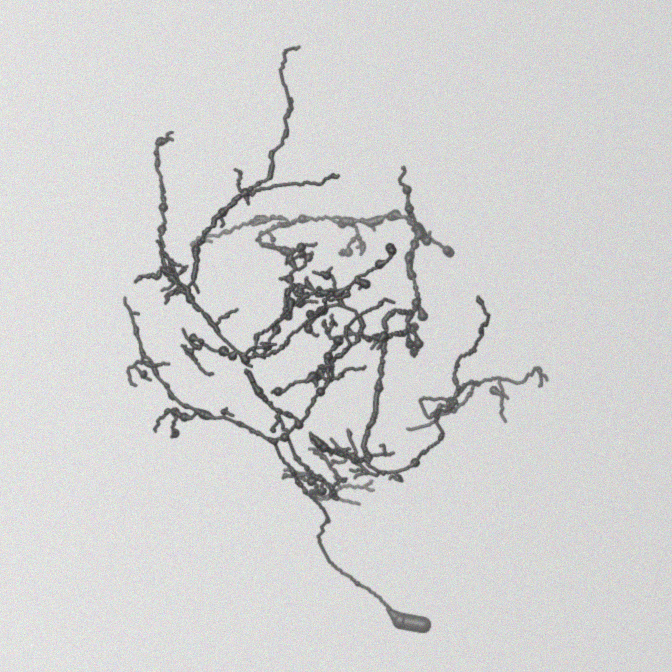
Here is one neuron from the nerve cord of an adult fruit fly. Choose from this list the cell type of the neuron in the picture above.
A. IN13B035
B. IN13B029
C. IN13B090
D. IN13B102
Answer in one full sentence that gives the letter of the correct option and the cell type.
The cell type assigned to the neuron is IN13B029, under option B.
